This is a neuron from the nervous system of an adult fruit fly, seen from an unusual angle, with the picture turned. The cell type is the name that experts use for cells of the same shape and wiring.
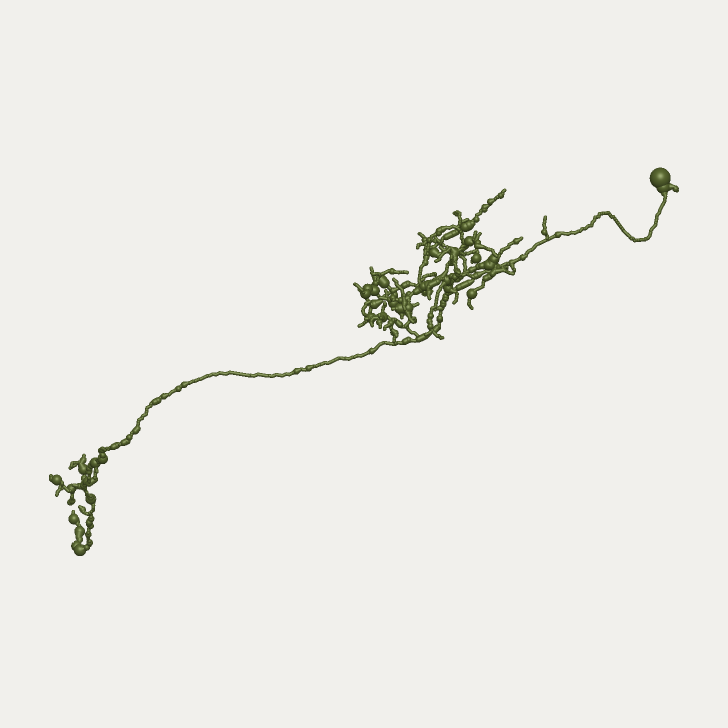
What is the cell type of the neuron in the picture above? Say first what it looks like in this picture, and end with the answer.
The cell body can be seen at the upper right of the picture. Dozens of branch ends can be seen. This is an optic-lobe intrinsic neuron. It is of cell type Tm37.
